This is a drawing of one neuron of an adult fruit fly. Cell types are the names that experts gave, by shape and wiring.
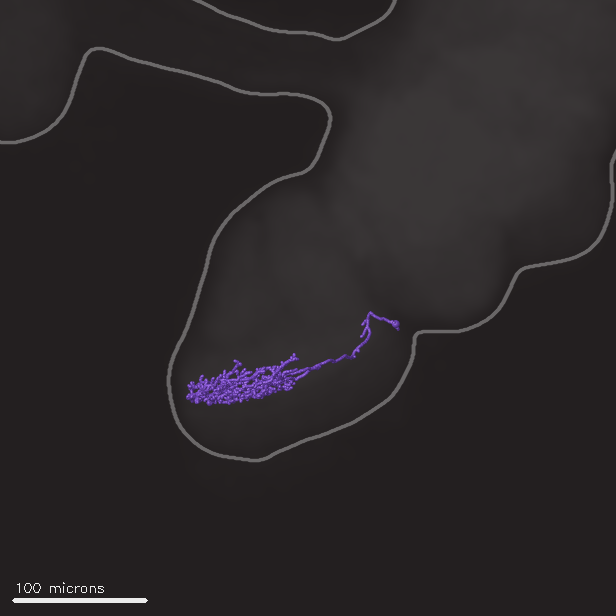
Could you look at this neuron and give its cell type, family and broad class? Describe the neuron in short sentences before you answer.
It is in the brain and does not reach the nerve cord. By the scale bar it is about 160 microns wide in this view. The cell type is Cm17. Its family is Cm. This is an optic-lobe intrinsic neuron.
